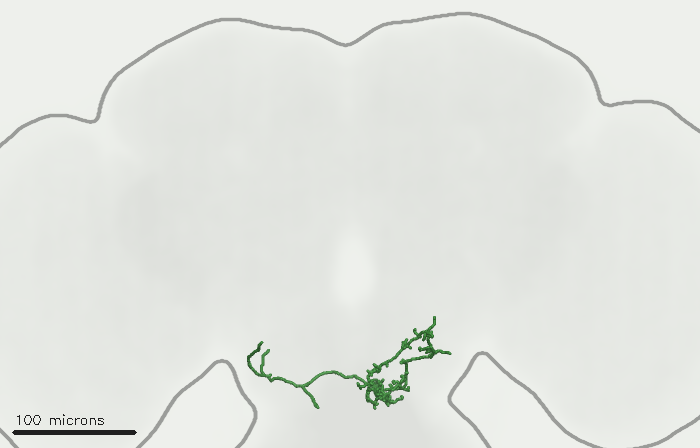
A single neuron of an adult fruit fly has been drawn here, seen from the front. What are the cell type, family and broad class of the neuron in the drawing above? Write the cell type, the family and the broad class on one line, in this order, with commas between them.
GNG448, hemilineage LB23, central-brain intrinsic neuron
